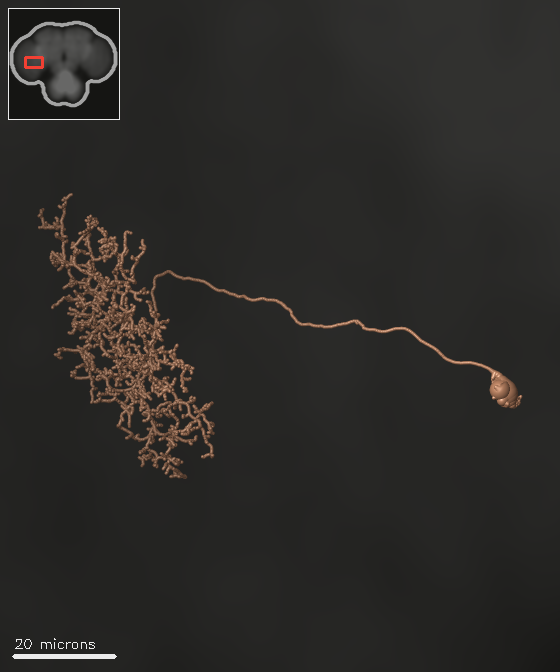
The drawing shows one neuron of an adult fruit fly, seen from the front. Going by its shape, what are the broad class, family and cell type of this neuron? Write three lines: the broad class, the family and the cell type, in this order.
optic-lobe intrinsic neuron
Pm
Pm5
